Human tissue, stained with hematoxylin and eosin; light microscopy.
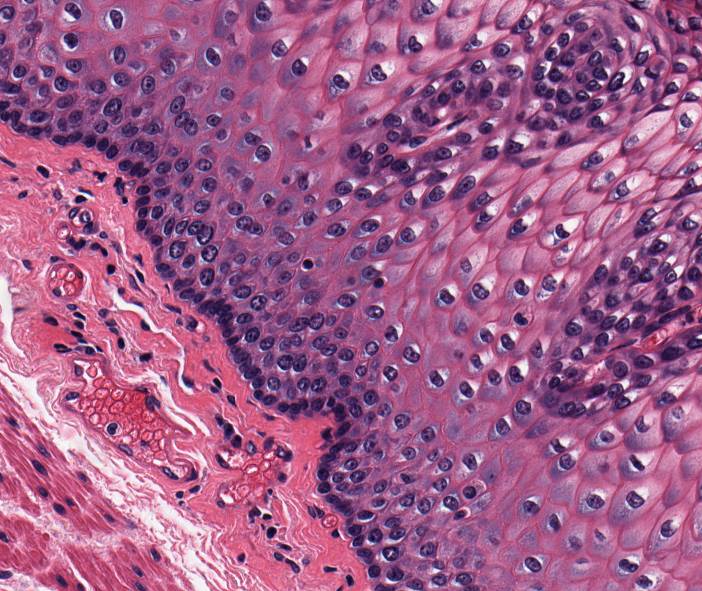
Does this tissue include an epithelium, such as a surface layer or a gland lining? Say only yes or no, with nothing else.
Yes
